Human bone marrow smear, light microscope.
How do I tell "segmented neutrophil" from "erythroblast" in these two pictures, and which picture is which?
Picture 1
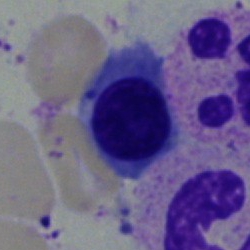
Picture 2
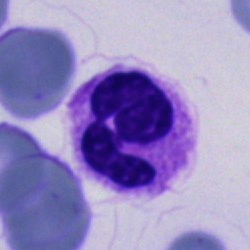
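Picture 1 shows the erythroblast and picture 2 the segmented neutrophil. The erythroblast's chromatin is dense and stains a deep purple.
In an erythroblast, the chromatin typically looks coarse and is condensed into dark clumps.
Its cytoplasm is blue with no granules, and its outline is irregular, with pointed cytoplasmic projections along the top. The segmented neutrophil, by contrast, has a roughly round outline with only a slightly ragged edge, and no vacuoles are visible in its cytoplasm.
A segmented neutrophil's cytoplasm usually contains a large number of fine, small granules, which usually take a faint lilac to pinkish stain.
Neither nucleus shows a nucleolus.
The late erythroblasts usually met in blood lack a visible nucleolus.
Red cells lie beside the segmented neutrophil on its left side.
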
